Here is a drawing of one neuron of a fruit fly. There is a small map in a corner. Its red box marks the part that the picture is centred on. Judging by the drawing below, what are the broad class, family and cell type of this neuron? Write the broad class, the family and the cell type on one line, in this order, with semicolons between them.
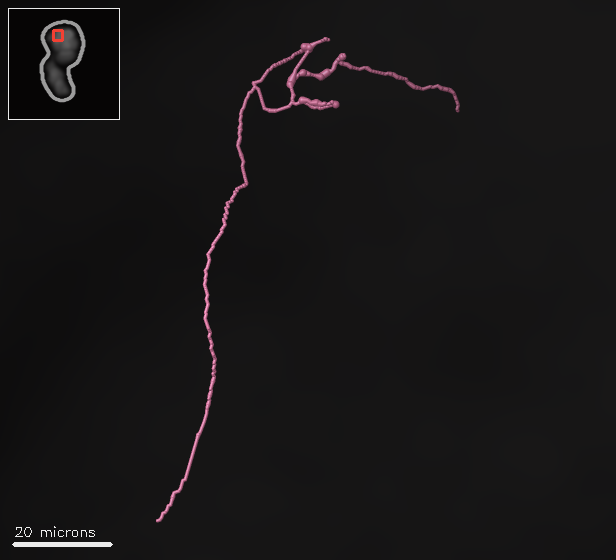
sensory neuron entering the brain; class olfactory; ORN_VA7l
